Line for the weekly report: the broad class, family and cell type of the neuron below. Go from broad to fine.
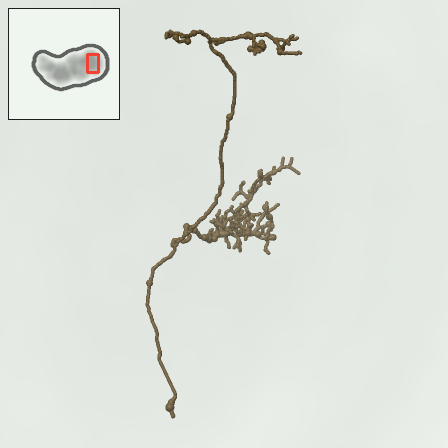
visual projection neuron; hemilineage VPNv2; LC16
